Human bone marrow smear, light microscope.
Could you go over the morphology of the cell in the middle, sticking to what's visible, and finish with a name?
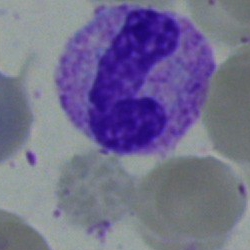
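Looking at the outline, I'd call it roughly round and smooth. The nucleus is a thick, curved band, indented on its right side. Its chromatin looks dense and coarsely clumped. I can't find any vacuoles in the cytoplasm. I'd say this is a band neutrophil.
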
